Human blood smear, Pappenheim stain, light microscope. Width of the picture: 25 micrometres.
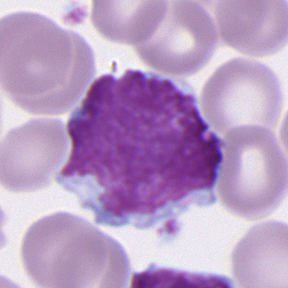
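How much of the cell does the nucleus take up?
Nearly all of it; the nucleus is about 13 micrometres across.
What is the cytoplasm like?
A scant pale grey-blue rim, widest at the lower left, with a lower edge that is ragged with fine frayed projections.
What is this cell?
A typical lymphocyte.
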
